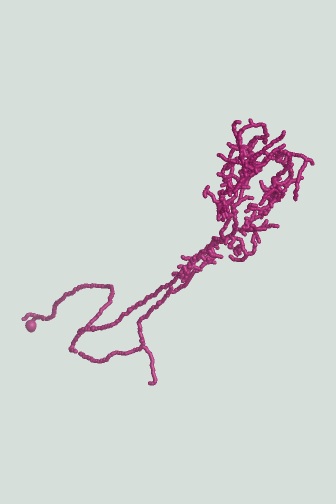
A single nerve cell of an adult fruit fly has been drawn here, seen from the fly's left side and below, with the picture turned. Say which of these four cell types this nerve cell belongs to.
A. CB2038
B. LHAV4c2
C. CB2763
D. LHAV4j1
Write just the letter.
C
